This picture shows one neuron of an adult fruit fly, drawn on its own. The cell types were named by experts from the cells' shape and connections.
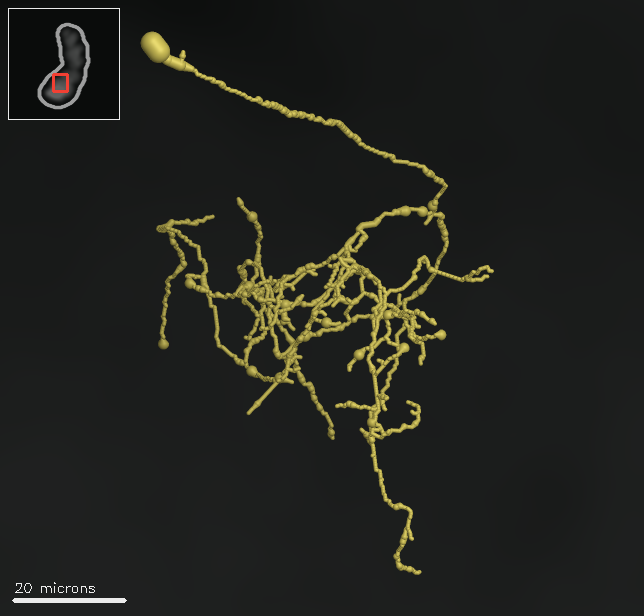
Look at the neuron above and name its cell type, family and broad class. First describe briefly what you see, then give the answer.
The cell body is at the upper left of the picture. By the scale bar it is about 95 microns tall in this view. The picture shows dozens of branch ends. Its cell type is PVLP134. Its family is hemilineage VPNp1_medial. It is a central-brain intrinsic neuron.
